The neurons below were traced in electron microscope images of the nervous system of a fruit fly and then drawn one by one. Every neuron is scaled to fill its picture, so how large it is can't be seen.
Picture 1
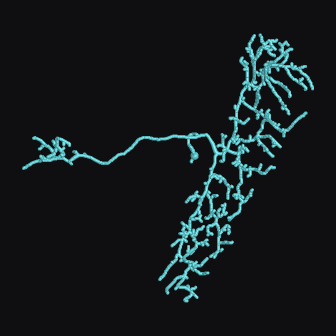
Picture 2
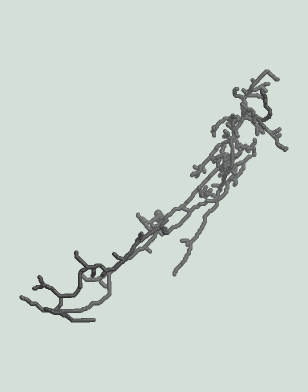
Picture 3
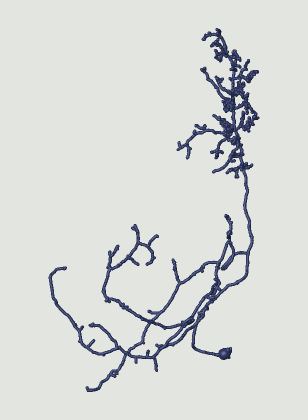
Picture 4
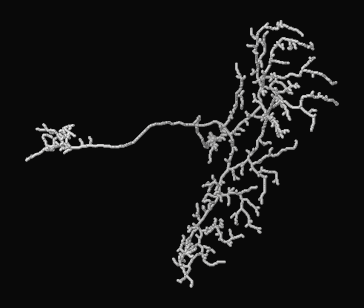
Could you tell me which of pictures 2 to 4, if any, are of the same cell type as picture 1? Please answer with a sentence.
Picture 4 is of the same cell type.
